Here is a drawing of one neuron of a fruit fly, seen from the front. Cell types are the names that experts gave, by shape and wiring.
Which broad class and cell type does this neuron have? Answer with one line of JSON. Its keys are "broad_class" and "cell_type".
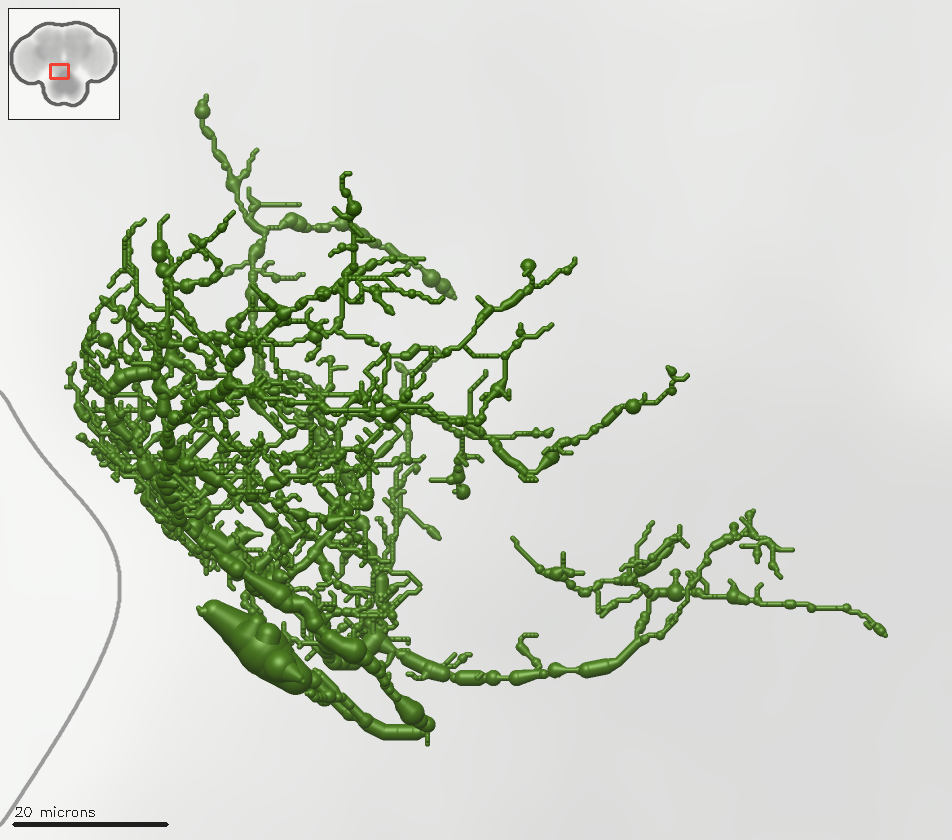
{"broad_class": "motor neuron of the brain", "cell_type": "MN2Db"}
